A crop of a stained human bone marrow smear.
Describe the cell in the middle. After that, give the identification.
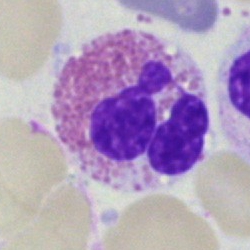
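Roughly round and smooth in outline, this cell has its nuclear lobes mostly in the right half. Their chromatin is dense, dark purple and clumped. Granules crowd most thickly in the left part of the cell, beside the nucleus. It is an eosinophil.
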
